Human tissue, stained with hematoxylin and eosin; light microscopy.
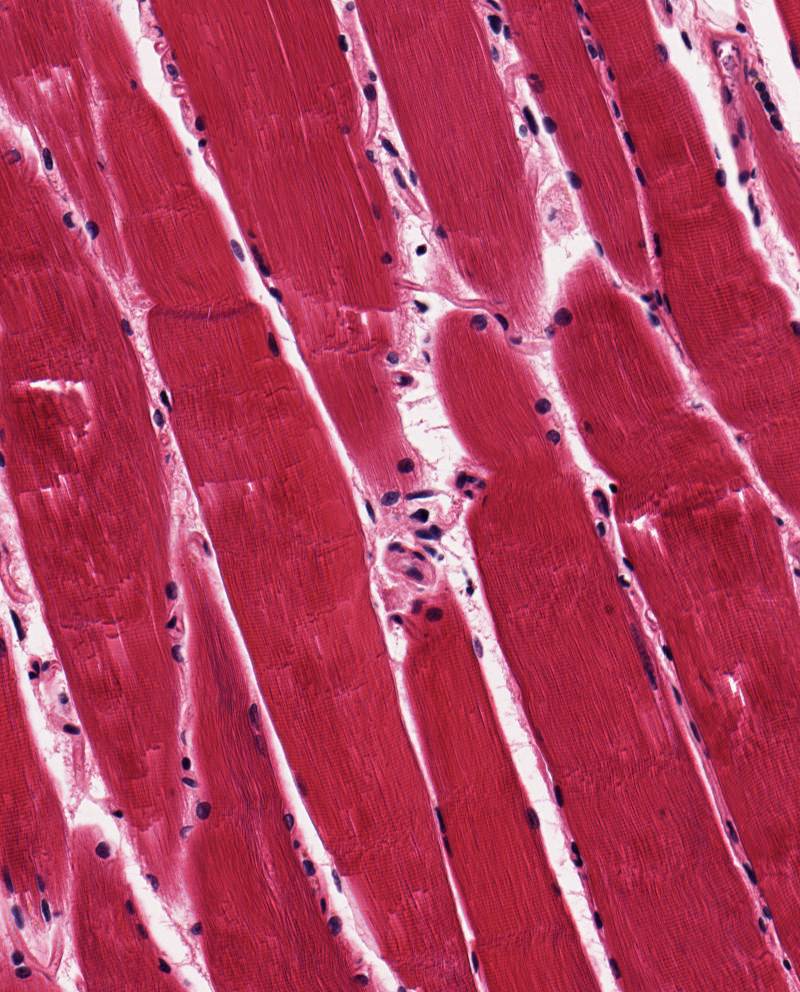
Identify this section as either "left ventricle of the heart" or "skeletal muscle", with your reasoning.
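This is skeletal muscle. What decides it: the dark oval nuclei sit at the edges of the muscle fibres, not centrally.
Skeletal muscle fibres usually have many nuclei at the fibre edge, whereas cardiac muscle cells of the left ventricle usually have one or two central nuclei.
The long parallel fibres, running diagonally, also show fine cross-striations and deep red-pink cytoplasm.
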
